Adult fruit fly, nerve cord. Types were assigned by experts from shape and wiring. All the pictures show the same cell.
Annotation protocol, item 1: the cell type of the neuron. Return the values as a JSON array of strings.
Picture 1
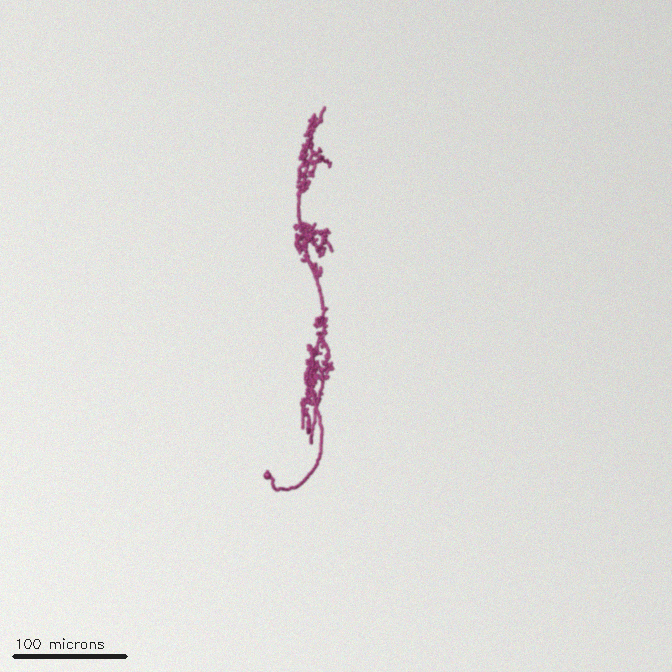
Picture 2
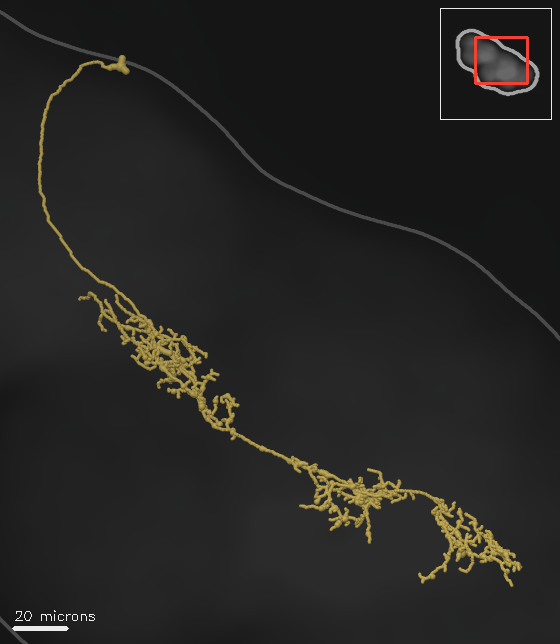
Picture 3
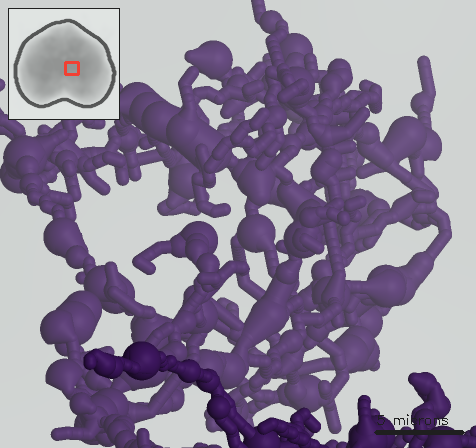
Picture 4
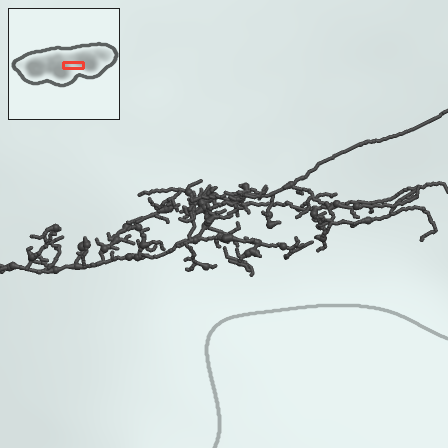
["IN09A029"]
